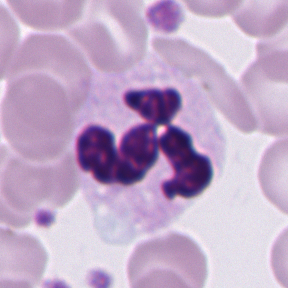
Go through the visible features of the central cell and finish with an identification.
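The nucleus is divided into several separate lobes, with dark purple, coarsely clumped chromatin. Plentiful pale pinkish-lilac cytoplasm holds fine, faint lilac granules. Identification: segmented neutrophil.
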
